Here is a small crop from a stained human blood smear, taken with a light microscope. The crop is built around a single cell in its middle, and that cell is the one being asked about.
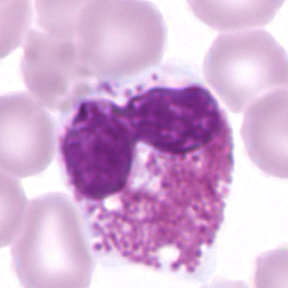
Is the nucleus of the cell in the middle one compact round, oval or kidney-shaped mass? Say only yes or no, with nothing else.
No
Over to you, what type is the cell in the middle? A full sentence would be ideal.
Whatever else lies nearby, the middle cell is an eosinophil.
